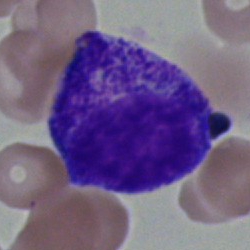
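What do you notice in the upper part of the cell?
A paler, mottled patch where the granules are less crowded.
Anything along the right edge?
Yes: a single small, dark, rounded knob bulges from it.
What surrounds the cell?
Pale pink red cells, touching its edges.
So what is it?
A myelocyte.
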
